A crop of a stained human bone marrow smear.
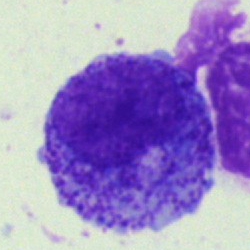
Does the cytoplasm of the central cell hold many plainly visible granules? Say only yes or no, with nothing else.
Yes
